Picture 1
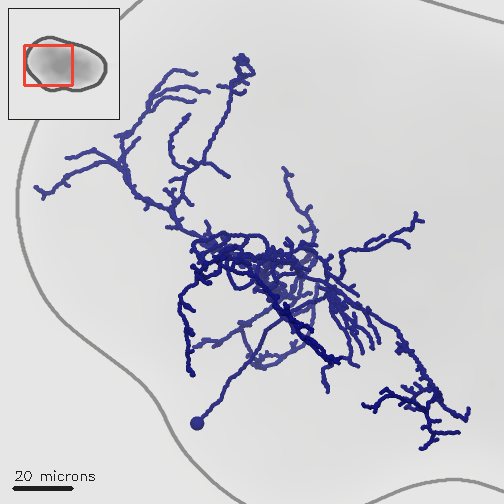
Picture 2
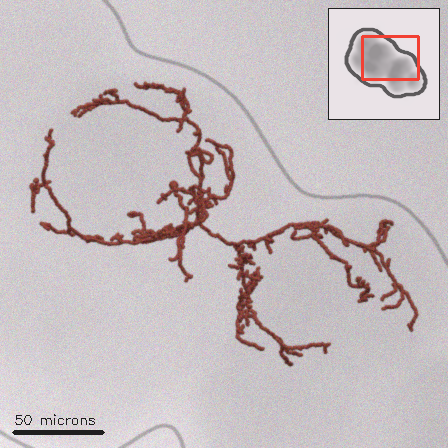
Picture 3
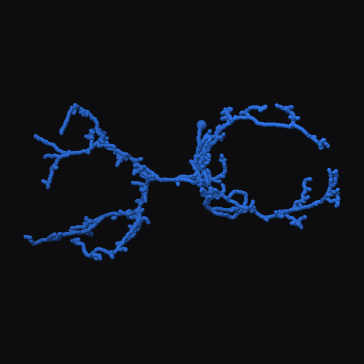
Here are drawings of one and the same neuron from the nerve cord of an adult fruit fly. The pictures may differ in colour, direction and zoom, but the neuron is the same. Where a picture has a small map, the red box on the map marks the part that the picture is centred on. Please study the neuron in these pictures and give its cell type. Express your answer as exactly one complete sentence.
This neuron has been assigned cell type IN03A052.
